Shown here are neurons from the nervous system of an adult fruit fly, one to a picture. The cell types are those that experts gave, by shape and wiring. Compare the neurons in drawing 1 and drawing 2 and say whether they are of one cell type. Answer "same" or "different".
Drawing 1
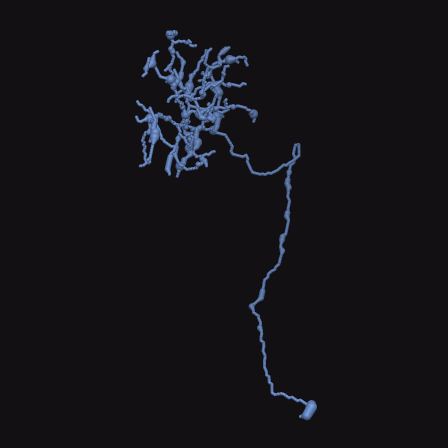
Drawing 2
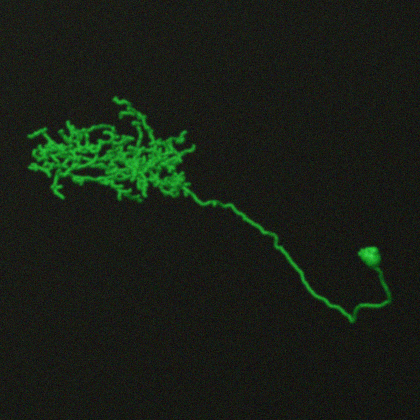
same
